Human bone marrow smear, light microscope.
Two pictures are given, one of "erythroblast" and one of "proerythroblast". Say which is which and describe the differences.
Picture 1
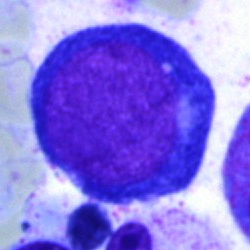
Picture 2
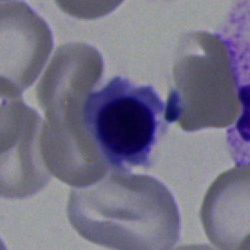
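Picture 1: proerythroblast. Picture 2: erythroblast. Outline: picture 1 roughly round with a few slightly flattened sides, surface smooth, no blebs or projections; picture 2 irregular, with small scalloped bumps. Chromatin: picture 1 finely granular, spread evenly across the nucleus; picture 2 dense and dark purple throughout, no nucleoli seen. Cytoplasm: picture 1 a narrow deep-blue rim around the nucleus, with a pale clear zone on the right beside it; picture 2 surrounds the nucleus on all sides.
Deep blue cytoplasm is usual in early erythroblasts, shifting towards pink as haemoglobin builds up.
Granules: none visible in picture 1, no distinct ones in picture 2.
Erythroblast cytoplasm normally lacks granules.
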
